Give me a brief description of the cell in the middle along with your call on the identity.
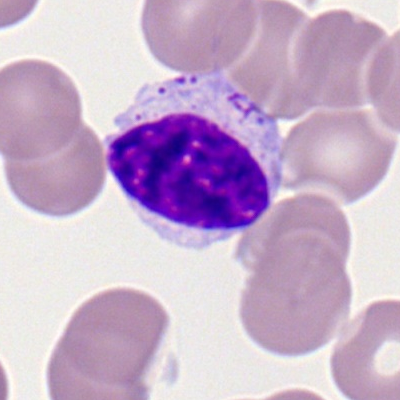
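Notice that the nucleus sits off-centre, toward the lower left of the cell. Around it, the cytoplasm is pale blue-grey, and its rim is wider above the nucleus than below it. In the upper part of that cytoplasm you can pick out a few small purple granules. What you're looking at is a lymphocyte.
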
